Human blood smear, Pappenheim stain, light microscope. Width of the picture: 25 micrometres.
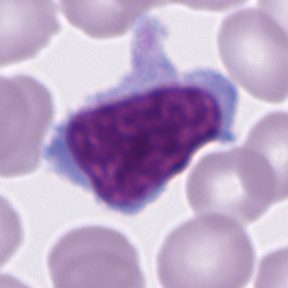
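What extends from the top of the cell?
A broad cytoplasmic projection, directed upward.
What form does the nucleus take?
A single unlobed mass, irregular and angular in outline, with no visible nucleoli.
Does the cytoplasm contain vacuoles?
None are visible.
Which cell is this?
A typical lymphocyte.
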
